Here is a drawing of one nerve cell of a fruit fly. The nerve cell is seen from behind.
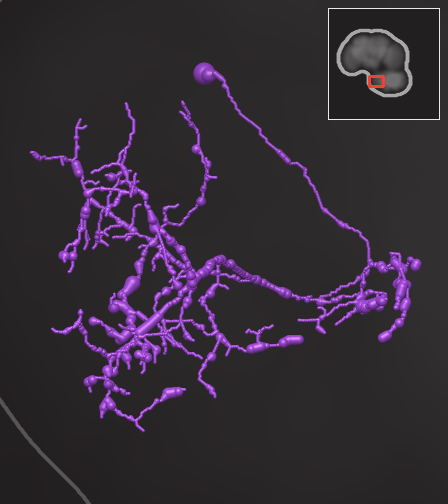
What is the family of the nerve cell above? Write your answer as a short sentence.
The family is hemilineage 09A.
